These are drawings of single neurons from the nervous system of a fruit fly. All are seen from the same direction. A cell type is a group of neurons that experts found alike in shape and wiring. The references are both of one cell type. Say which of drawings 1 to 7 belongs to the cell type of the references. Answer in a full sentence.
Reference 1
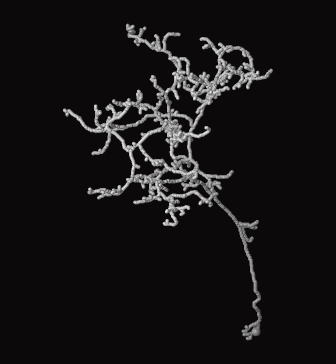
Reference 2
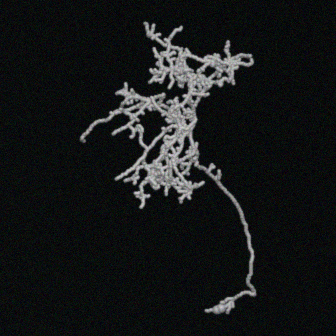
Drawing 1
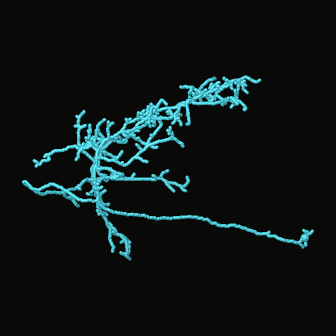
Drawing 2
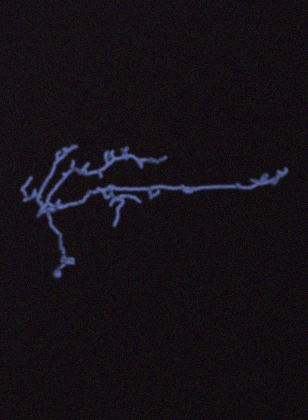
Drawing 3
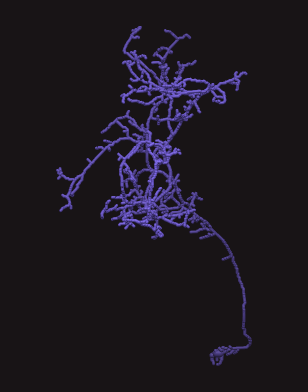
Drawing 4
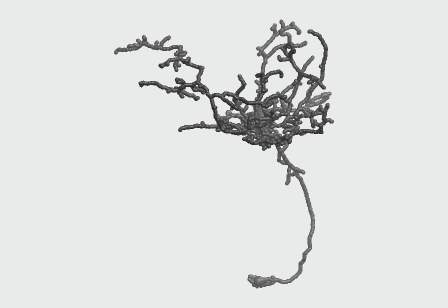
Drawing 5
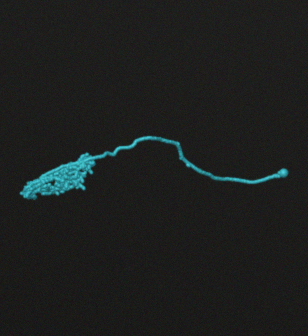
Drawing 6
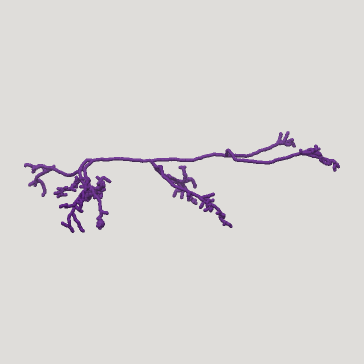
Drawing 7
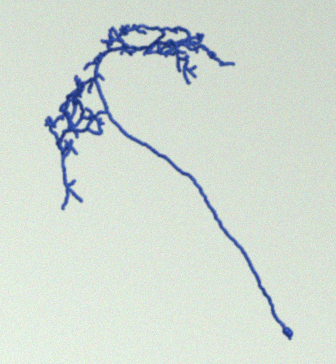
Drawing 3 is of the same cell type.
